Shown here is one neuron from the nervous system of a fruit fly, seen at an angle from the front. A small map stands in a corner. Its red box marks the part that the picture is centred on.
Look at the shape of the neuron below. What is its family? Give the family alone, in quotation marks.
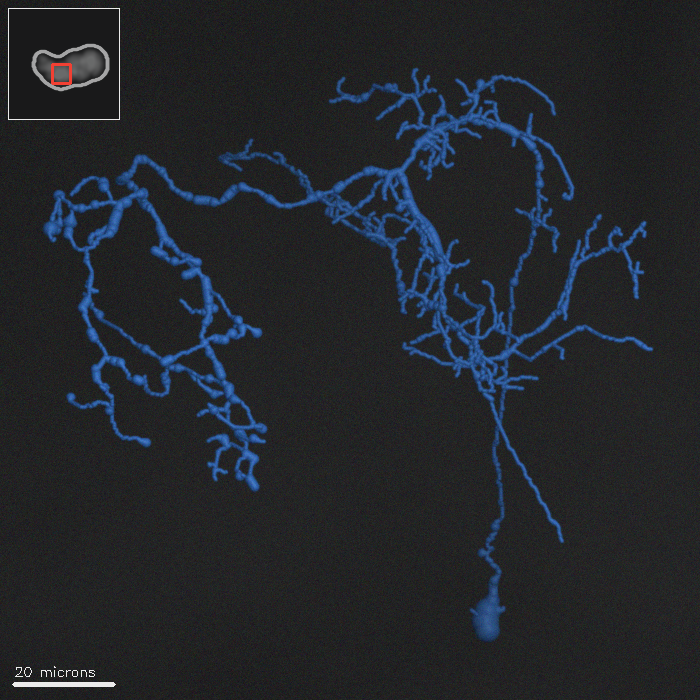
"hemilineage 06A"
